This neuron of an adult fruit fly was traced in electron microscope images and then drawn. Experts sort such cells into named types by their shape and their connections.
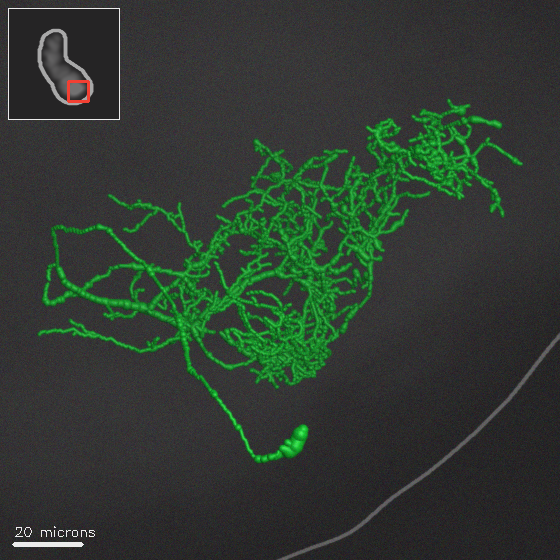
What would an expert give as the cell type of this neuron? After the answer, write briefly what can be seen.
The cell type is CRE048. Its broad class is central-brain intrinsic neuron. Its cell body lies at the bottom of the picture. By the scale bar it is about 140 microns wide in this view. More than a hundred branch ends can be seen.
